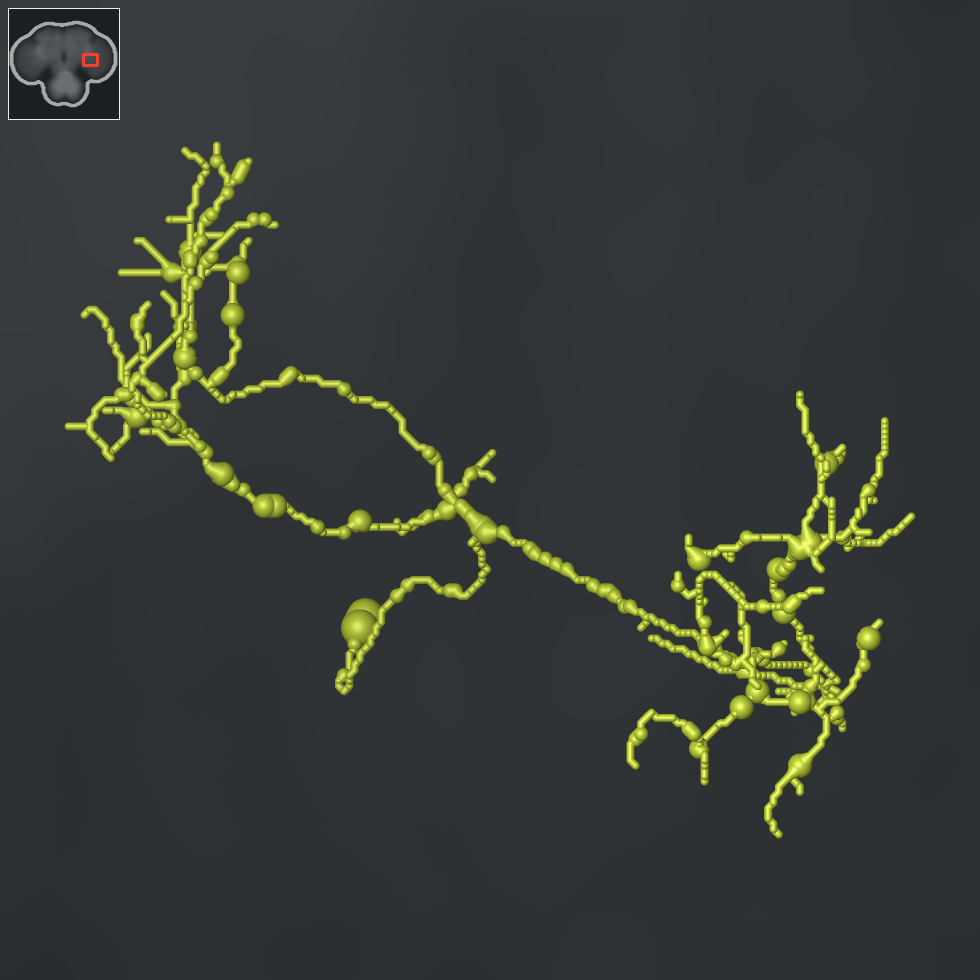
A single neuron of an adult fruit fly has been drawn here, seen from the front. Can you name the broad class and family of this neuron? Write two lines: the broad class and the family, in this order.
optic-lobe intrinsic neuron
Y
